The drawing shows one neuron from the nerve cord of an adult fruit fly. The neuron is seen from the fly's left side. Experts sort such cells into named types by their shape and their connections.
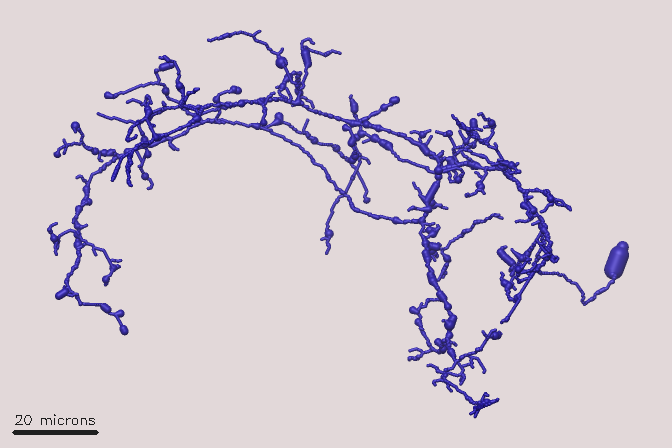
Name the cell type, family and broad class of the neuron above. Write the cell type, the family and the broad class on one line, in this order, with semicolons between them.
IN03A065; hemilineage 03A; nerve-cord intrinsic neuron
